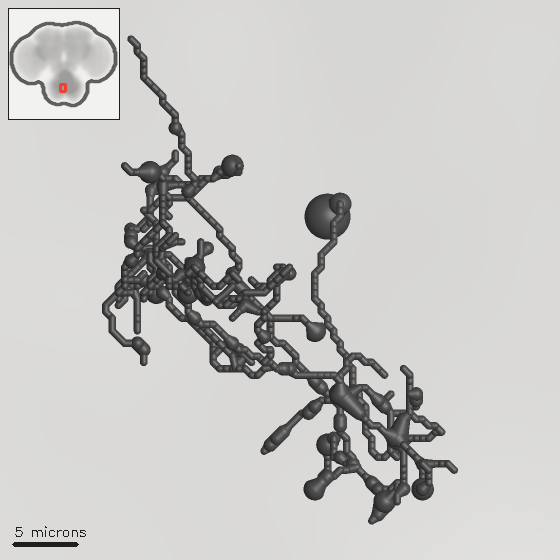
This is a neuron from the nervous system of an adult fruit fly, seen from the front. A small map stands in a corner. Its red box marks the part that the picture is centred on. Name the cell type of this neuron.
IN01B098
